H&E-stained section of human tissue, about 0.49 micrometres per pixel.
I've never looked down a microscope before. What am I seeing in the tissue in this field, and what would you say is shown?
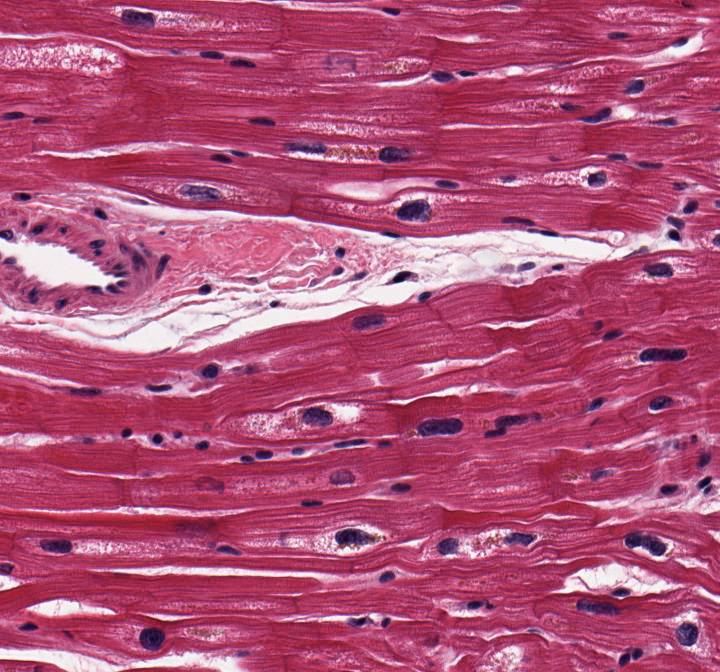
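Across the whole field the muscle fibres run roughly horizontally, left to right. They're pink, and finely cross-striated along their length. They branch, joining neighbours instead of running as separate parallel cylinders. At the poles of the central nuclei I see pale zones holding fine golden-brown granules. This is the left ventricle of the heart.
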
